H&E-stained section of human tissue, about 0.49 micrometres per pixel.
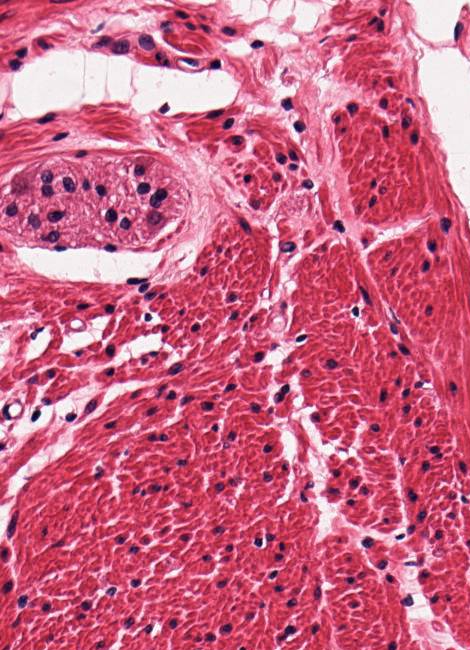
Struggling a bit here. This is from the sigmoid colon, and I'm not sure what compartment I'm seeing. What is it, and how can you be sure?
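Most of the field is smooth muscle, its bundles cut in several different planes. Each cell has bright pink cytoplasm and a single central nucleus, oval to elongated, and no cross-striations are visible.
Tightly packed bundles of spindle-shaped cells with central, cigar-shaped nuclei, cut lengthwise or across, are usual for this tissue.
Thin strands of pale pink connective tissue separate the bundles.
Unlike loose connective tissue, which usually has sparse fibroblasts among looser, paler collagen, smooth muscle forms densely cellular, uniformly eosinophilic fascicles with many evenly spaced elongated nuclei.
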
